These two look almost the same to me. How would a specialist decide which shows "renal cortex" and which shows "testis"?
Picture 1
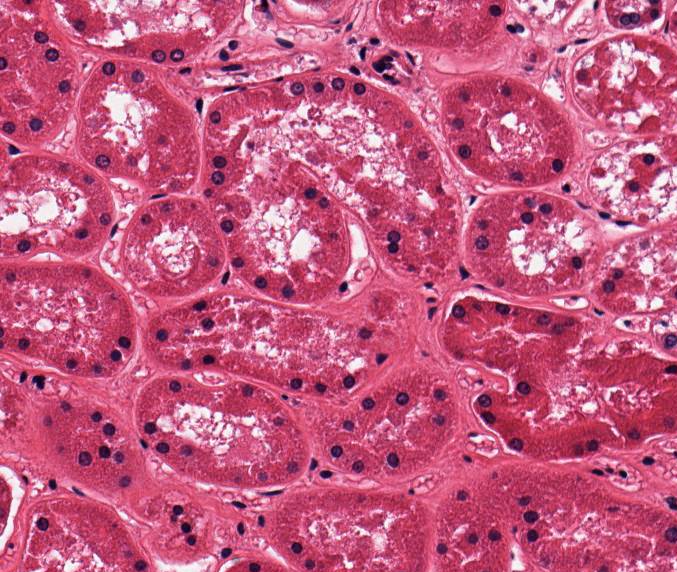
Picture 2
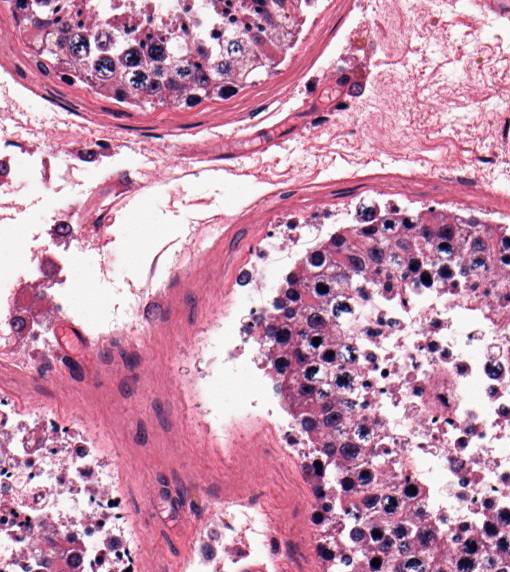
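The renal cortex is in picture 1 and the testis in picture 2. In picture 1, closely packed round to oval tubules, cut mostly in cross or oblique section, fill the whole field, and no glomerulus is in view. Each tubule has a single layer of cuboidal to low columnar epithelial cells with abundant, deeply eosinophilic, finely granular cytoplasm and indistinct lateral borders. Picture 2 shows only parts of three rounded tubules, at the top, on the right and at the lower left, with stroma between them. Rather than an empty open lumen, the centre of the right tubule holds loosely scattered detached cells among pale spaces. No fat cells appear anywhere in this field.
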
